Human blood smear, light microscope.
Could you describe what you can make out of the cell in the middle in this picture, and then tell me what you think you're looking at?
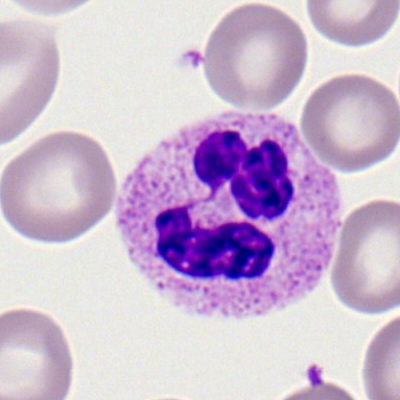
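Nucleus split into separate lobes linked by thin strands. Chromatin dark purple, coarsely clumped. Cytoplasm abundant, pale pink-lilac, with fine pinkish-violet granules spread evenly throughout. Segmented neutrophil.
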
